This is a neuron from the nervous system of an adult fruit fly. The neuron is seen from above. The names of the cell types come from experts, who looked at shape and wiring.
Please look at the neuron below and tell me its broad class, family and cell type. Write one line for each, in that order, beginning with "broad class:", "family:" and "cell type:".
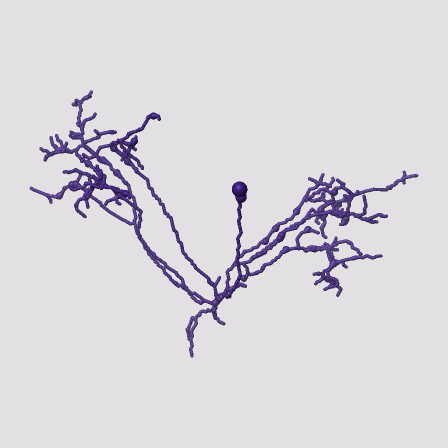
broad class: optic-lobe intrinsic neuron
family: Y
cell type: Y14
